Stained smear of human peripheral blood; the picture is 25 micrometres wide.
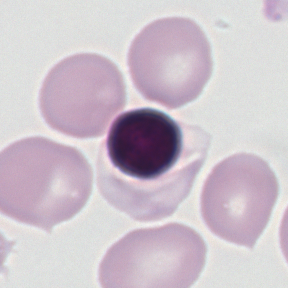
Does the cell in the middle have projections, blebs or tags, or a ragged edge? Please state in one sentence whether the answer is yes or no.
No, this cell's edge is smooth, without blebs, tags or ragged parts.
